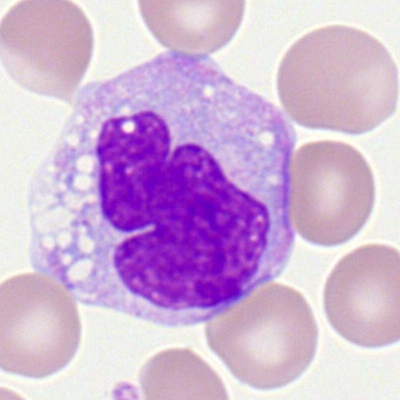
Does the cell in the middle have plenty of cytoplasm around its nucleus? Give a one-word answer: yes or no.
Yes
